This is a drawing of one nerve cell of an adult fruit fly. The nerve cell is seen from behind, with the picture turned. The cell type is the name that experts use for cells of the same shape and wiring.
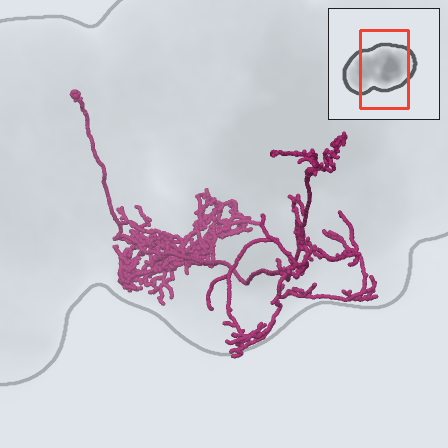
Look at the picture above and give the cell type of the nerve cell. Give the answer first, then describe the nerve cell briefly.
It is of cell type DNpe049. Its broad class is descending neuron. Dozens of branch ends can be seen. In this view it is about as wide as it is tall.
